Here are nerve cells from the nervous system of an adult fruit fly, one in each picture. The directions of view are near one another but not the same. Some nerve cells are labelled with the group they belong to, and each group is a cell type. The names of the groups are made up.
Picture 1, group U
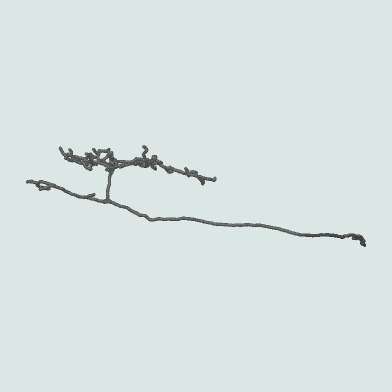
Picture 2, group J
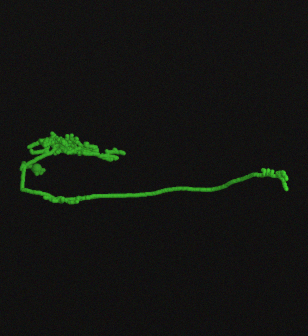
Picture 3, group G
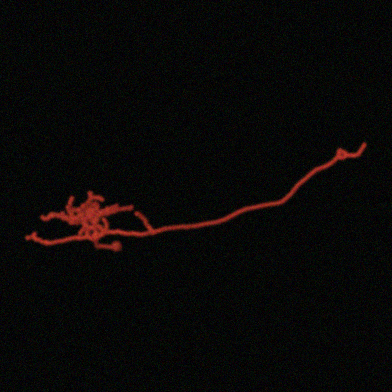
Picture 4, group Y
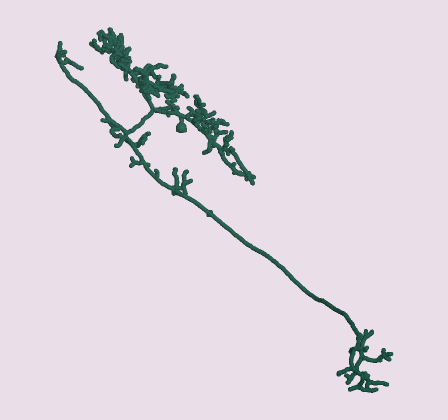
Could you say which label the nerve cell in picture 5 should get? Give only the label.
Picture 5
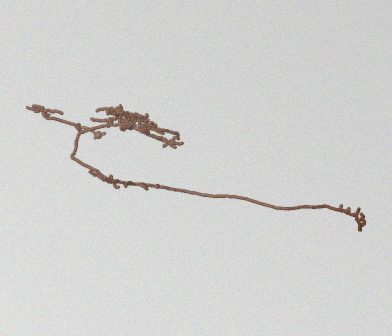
group J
